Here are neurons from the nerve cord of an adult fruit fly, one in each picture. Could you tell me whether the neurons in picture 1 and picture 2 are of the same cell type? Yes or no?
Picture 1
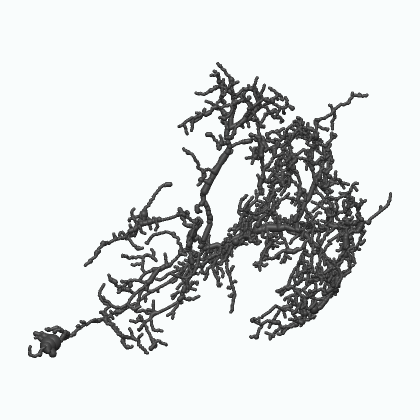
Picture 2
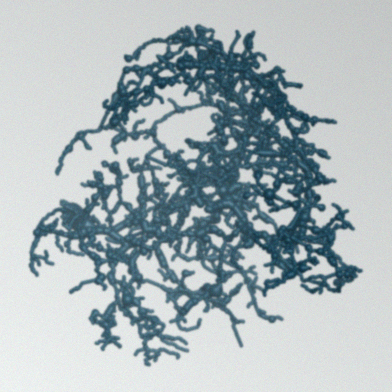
yes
